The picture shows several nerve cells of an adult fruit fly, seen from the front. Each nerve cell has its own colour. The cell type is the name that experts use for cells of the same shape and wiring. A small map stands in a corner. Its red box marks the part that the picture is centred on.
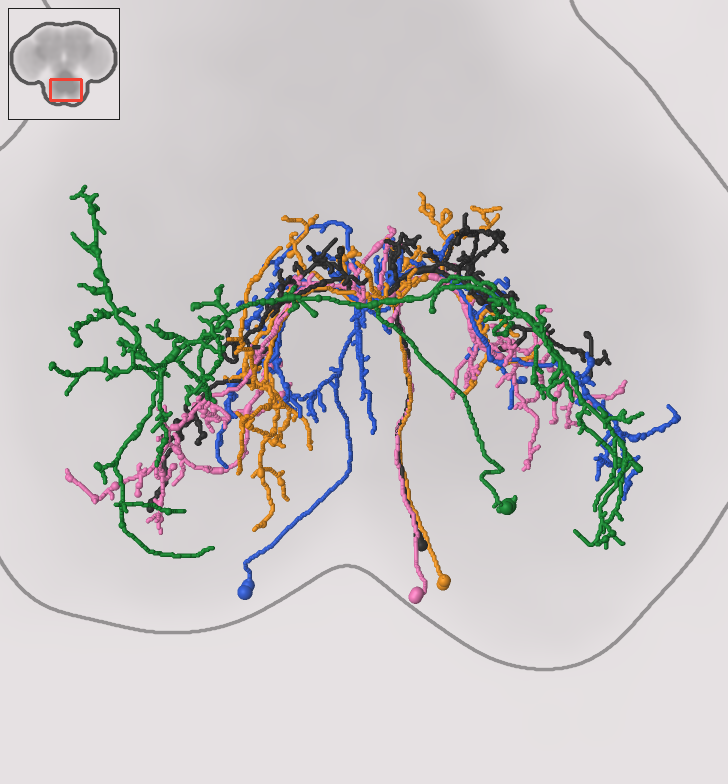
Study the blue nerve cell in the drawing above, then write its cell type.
IN12B072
